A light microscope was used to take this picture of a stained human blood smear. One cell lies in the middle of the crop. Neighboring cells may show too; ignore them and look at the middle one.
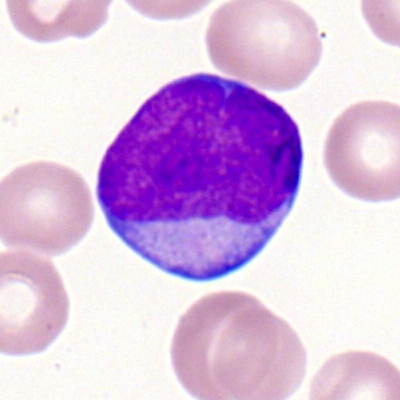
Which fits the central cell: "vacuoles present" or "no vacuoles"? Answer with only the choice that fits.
No vacuoles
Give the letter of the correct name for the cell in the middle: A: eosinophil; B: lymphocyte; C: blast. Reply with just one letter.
C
